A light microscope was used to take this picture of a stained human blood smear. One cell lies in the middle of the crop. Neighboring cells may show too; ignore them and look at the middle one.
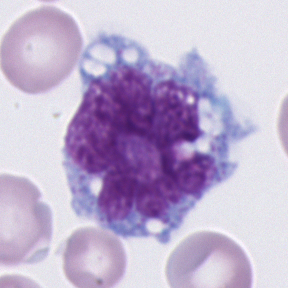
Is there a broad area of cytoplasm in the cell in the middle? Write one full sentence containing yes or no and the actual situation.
No, the cell has scant cytoplasm instead of a broad area.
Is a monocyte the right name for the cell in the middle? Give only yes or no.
yes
